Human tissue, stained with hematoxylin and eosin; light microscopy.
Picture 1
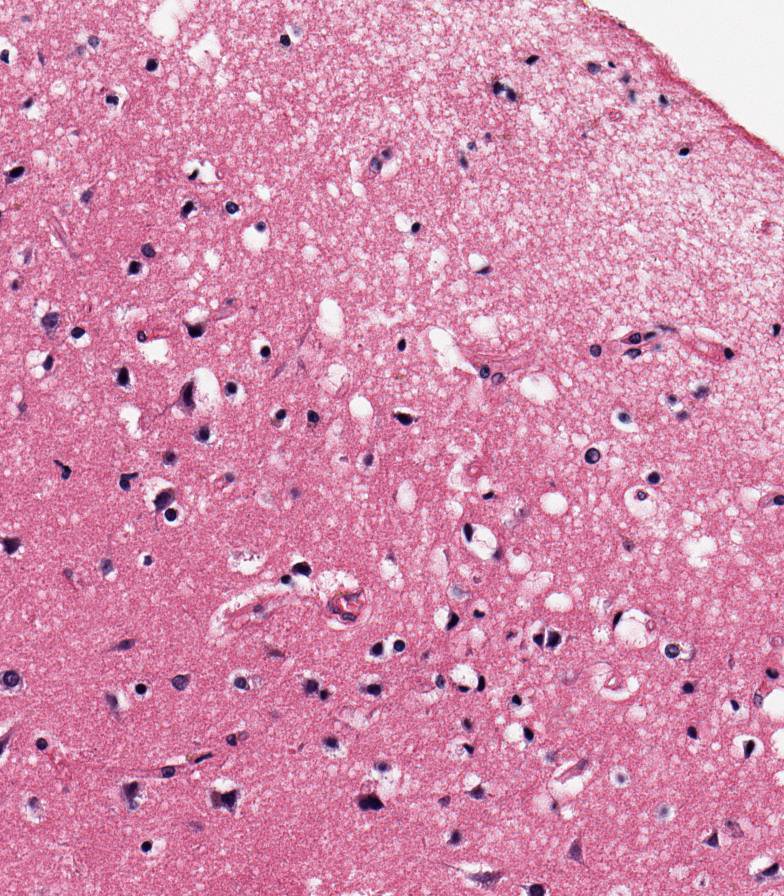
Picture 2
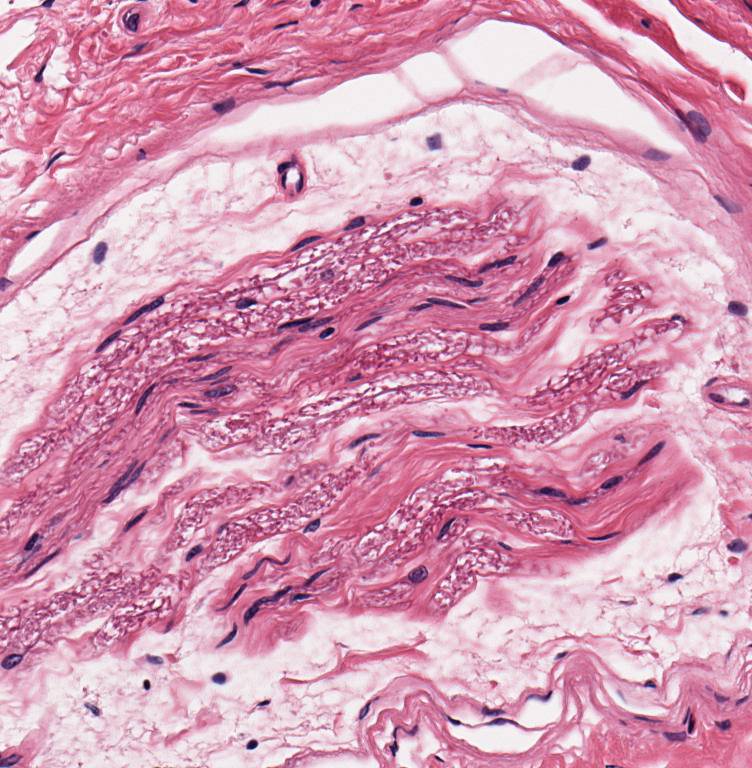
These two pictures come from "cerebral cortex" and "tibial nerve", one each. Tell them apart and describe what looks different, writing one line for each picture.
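Picture 1 shows tissue from the cerebral cortex. Most cells show only a small, round, dark-staining nucleus with little visible cytoplasm.
Picture 2 shows tissue from the tibial nerve. Slender, elongated, dark nuclei lie along the fibre bundles.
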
